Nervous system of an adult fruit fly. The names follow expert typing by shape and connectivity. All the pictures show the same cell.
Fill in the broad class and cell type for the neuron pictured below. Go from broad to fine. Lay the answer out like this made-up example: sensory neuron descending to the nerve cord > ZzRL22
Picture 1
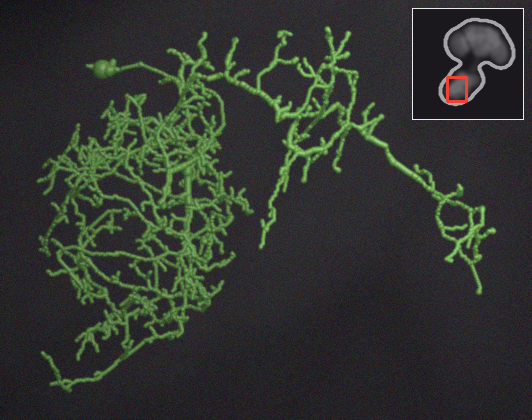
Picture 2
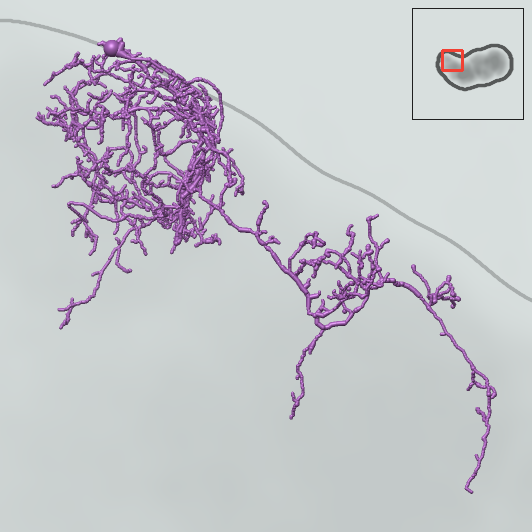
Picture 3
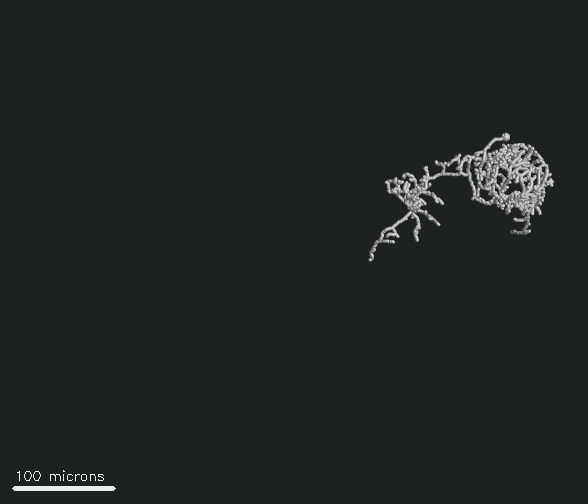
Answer: nerve-cord intrinsic neuron > INXXX231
